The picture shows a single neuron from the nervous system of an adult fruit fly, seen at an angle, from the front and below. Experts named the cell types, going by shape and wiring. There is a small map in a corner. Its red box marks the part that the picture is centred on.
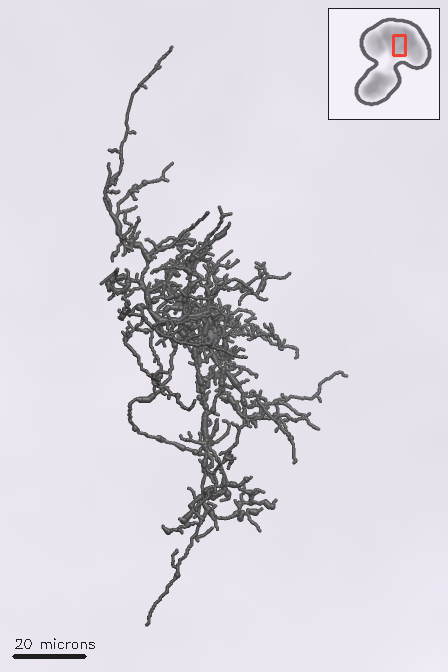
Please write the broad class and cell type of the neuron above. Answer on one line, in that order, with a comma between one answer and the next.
central-brain intrinsic neuron, PS314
